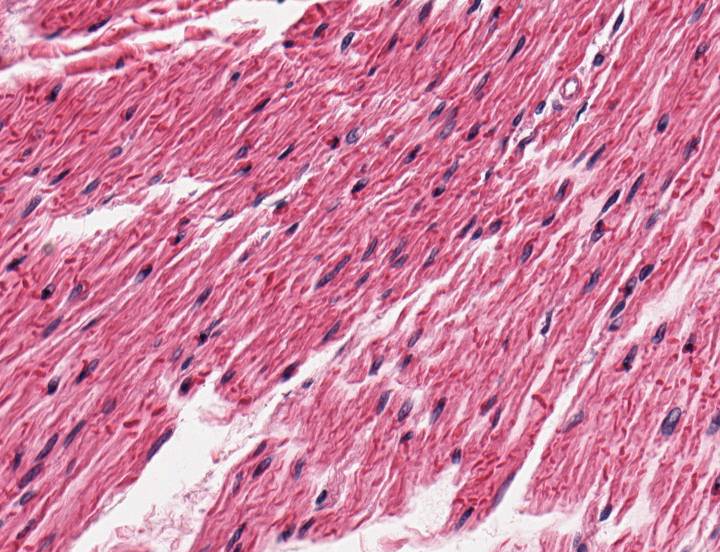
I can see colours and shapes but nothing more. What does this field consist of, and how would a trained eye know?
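Smooth muscle, in parallel bundles running diagonally from lower left to upper right. Nuclei central, oval, elongated along the fibre axis. Cytoplasm deep pink throughout.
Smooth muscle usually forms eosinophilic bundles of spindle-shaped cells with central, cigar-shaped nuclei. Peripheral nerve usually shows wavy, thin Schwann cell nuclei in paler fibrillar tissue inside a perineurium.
Central elongated nuclei in deep pink fibres here match the muscle, not the nerve.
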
